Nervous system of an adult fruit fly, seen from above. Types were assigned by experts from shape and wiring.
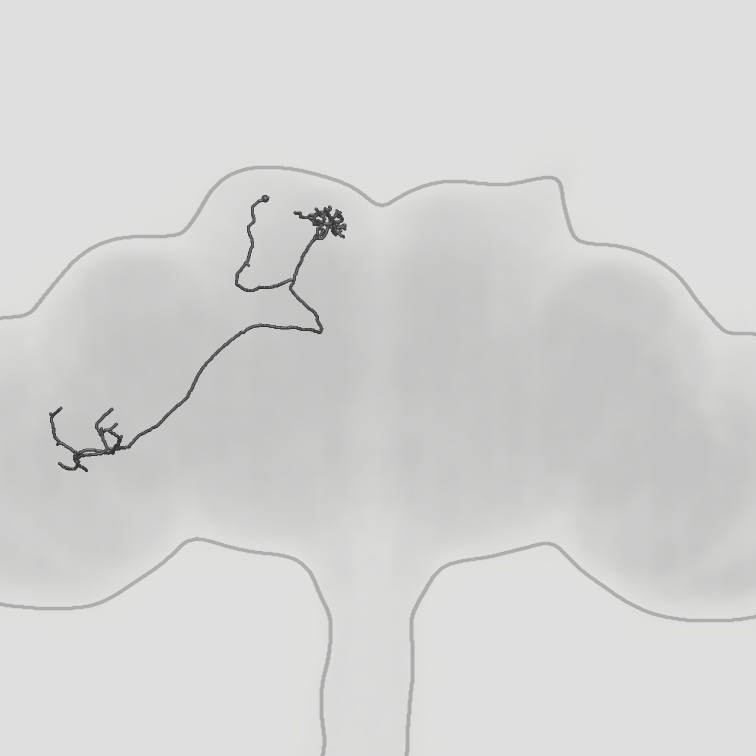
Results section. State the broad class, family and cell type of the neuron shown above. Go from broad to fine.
central-brain intrinsic neuron; hemilineage ALv1; CB2589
